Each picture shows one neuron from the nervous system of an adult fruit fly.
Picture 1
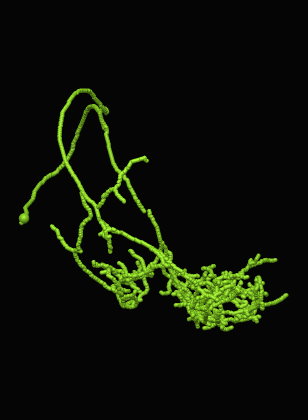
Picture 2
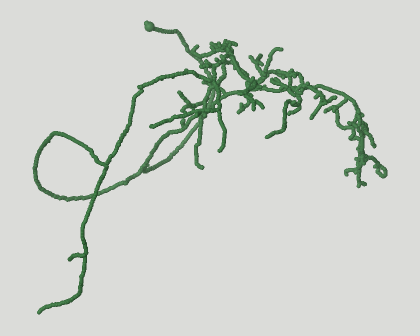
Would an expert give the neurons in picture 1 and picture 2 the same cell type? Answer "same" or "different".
different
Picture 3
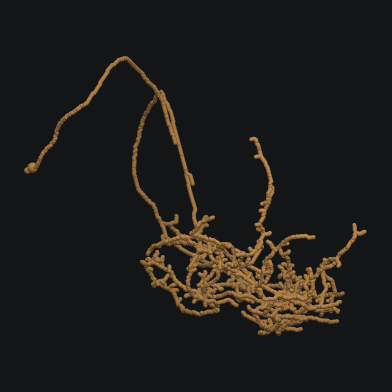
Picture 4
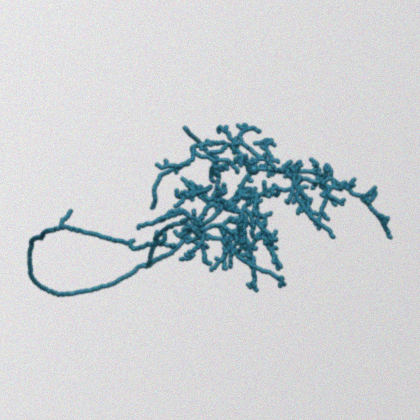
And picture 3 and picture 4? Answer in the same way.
same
